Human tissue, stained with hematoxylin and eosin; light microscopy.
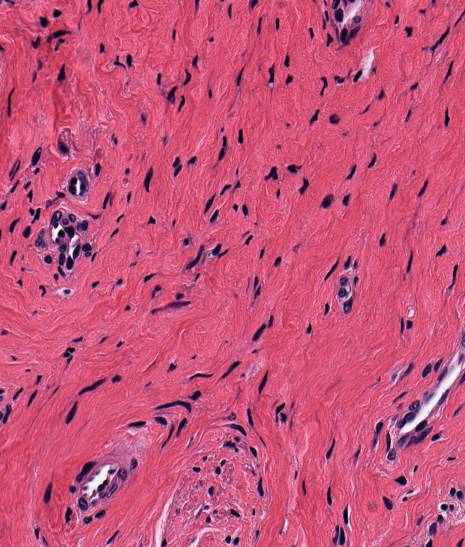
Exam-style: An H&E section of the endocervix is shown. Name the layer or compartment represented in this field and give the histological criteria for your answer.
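You're looking at dense connective tissue. Deeply eosinophilic collagen fills the whole field in wavy, interlacing bundles, not straight parallel ones. The stromal cell nuclei are thin, dark and spindle-shaped, sparse, and lie singly, spread fairly evenly through the collagen.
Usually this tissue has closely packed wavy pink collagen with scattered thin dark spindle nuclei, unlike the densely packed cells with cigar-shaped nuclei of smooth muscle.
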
